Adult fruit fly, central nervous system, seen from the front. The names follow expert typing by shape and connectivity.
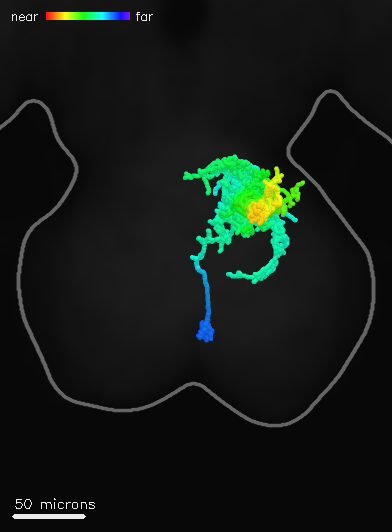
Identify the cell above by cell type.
IN06B017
